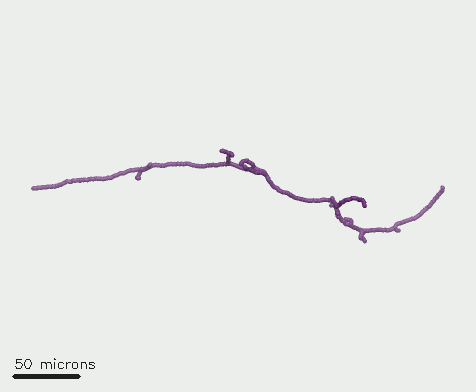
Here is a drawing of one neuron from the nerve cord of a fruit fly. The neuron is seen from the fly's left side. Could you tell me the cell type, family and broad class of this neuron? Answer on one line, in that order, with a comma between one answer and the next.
DNg72, hemilineage MX7, descending neuron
